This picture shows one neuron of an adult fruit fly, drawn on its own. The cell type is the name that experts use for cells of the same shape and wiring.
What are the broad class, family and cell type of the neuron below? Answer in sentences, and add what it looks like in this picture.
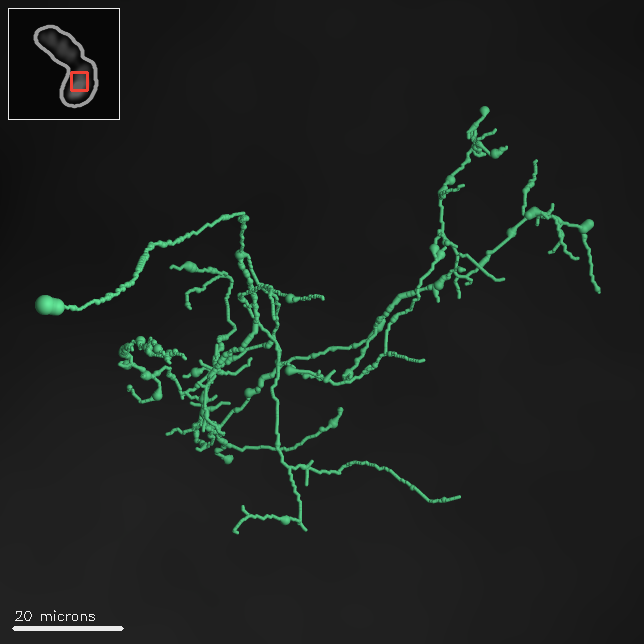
It is a central-brain intrinsic neuron. Its family is hemilineage VPNp1_medial. Its cell type is PLP190. The cell body is on the left of the picture. By the scale bar it is about 100 microns wide in this view. Dozens of branch ends can be seen.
